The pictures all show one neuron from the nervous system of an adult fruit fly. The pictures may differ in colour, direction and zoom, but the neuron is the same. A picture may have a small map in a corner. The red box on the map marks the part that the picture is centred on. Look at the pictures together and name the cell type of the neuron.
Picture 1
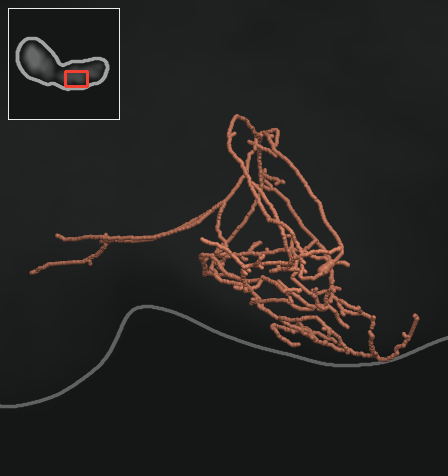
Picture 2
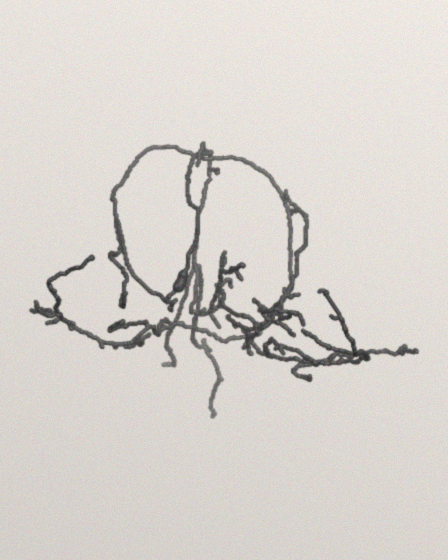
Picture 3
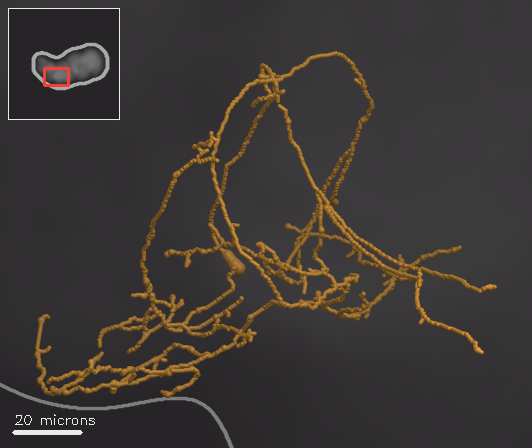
IN12B029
